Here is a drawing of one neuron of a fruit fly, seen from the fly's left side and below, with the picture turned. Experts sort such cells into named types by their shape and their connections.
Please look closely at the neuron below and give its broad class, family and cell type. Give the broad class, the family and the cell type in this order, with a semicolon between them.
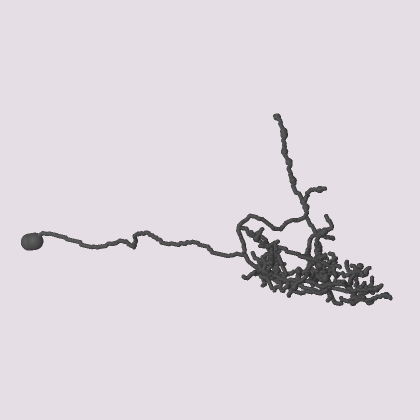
nerve-cord intrinsic neuron; hemilineage 14A; IN14A107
